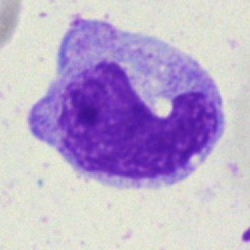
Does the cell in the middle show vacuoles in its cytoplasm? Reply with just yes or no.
Yes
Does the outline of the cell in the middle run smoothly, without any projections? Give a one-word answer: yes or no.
No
